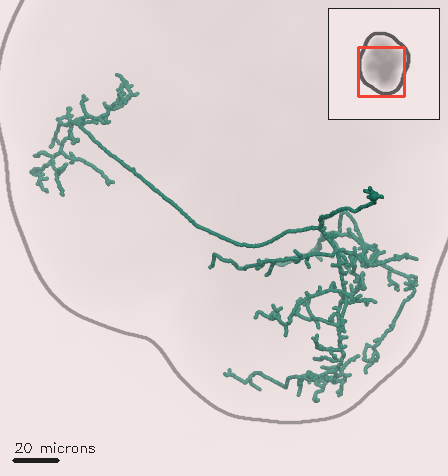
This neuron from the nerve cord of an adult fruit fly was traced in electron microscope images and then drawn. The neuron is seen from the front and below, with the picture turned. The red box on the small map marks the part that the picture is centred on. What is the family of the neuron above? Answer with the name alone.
hemilineage 01A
